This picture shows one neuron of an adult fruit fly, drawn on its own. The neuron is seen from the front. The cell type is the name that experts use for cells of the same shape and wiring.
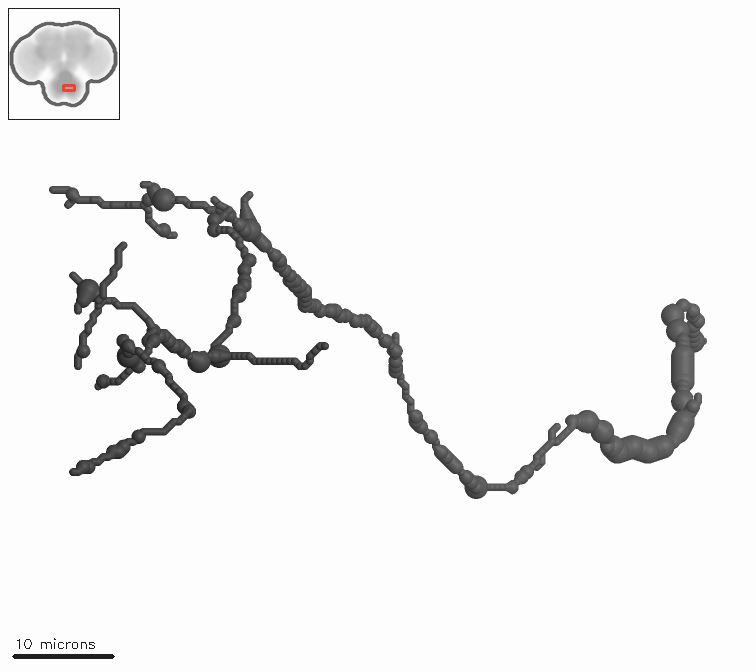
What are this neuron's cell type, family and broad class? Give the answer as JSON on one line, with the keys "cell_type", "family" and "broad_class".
{"cell_type": "SNpp55", "family": "class mechanosensory proprioceptive", "broad_class": "sensory neuron entering the nerve cord"}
